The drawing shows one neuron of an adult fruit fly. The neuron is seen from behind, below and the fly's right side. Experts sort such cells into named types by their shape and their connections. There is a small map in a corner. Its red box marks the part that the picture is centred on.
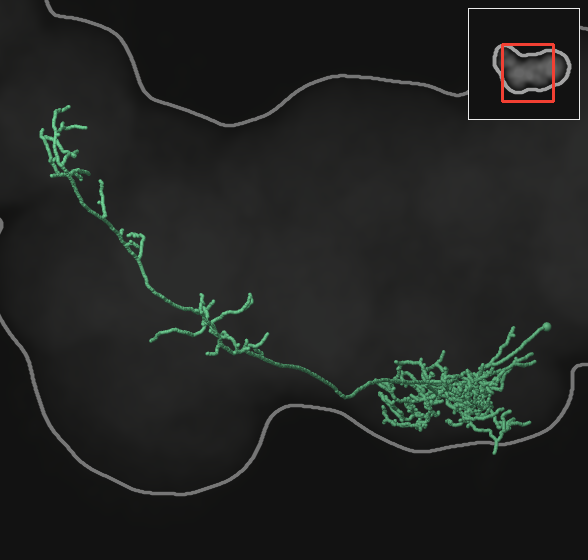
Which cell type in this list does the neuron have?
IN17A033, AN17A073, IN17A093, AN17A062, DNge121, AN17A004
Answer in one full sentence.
The cell type that fits this neuron is DNge121.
